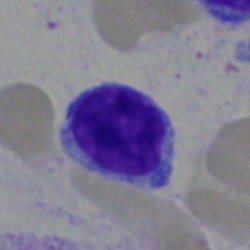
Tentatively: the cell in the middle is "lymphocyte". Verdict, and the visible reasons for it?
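First, the outline is rounded and fairly smooth. Second, the chromatin is dark purple and dense, with darker clumped areas. Third, the cytoplasm is a narrow blue rim with no granules. Fourth, pale grey red cells lie close around it, one touching its lower edge.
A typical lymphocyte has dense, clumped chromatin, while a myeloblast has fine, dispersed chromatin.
The chromatin therefore counts for lymphocyte and against blast.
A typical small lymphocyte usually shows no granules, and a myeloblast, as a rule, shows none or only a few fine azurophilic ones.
The granule-free cytoplasm thus fits both names. Result: lymphocyte fits this cell.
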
